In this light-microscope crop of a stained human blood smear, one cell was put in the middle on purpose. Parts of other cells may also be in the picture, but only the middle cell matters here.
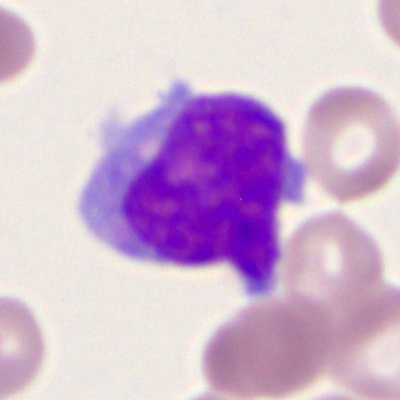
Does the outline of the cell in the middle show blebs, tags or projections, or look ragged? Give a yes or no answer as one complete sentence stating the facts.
Yes, along its outline the cell is ragged or frayed, or has projections, blebs or tags.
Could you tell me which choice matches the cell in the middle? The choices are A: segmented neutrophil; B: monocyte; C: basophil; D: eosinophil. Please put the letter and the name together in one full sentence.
Option B is correct, naming the cell in the middle as a monocyte.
